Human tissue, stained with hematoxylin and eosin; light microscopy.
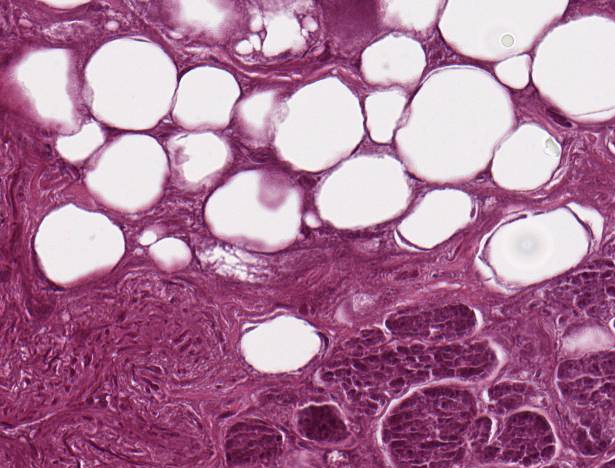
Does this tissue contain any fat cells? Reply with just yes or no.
Yes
